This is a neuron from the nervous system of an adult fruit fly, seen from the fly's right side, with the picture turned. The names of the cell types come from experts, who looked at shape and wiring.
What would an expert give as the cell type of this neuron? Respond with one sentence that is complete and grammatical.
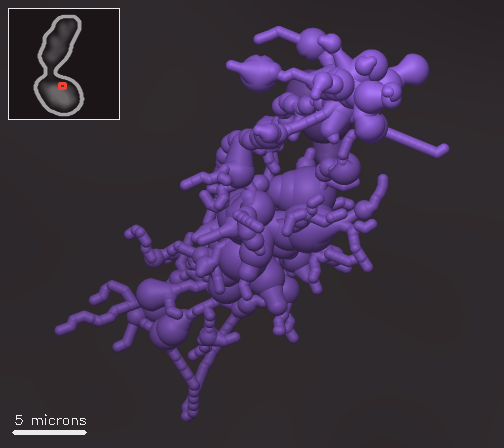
This neuron is included in the cell type Mi4.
